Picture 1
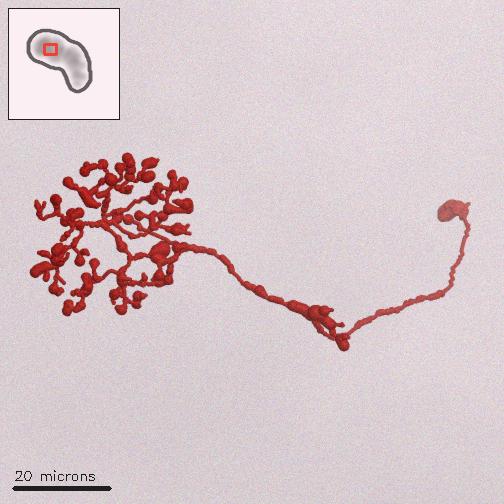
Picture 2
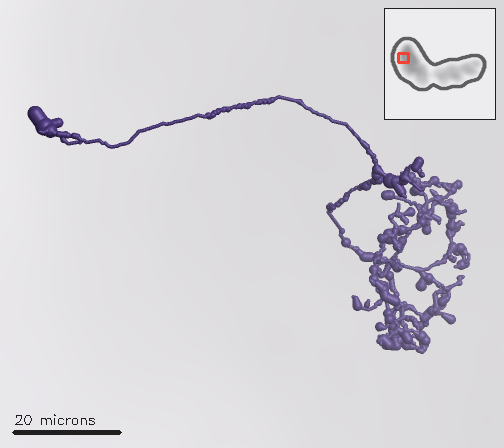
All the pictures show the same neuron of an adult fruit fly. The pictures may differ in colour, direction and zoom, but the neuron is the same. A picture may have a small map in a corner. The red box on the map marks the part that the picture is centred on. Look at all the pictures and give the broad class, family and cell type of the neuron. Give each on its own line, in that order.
central-brain intrinsic neuron
hemilineage EBa1
ER3d_b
